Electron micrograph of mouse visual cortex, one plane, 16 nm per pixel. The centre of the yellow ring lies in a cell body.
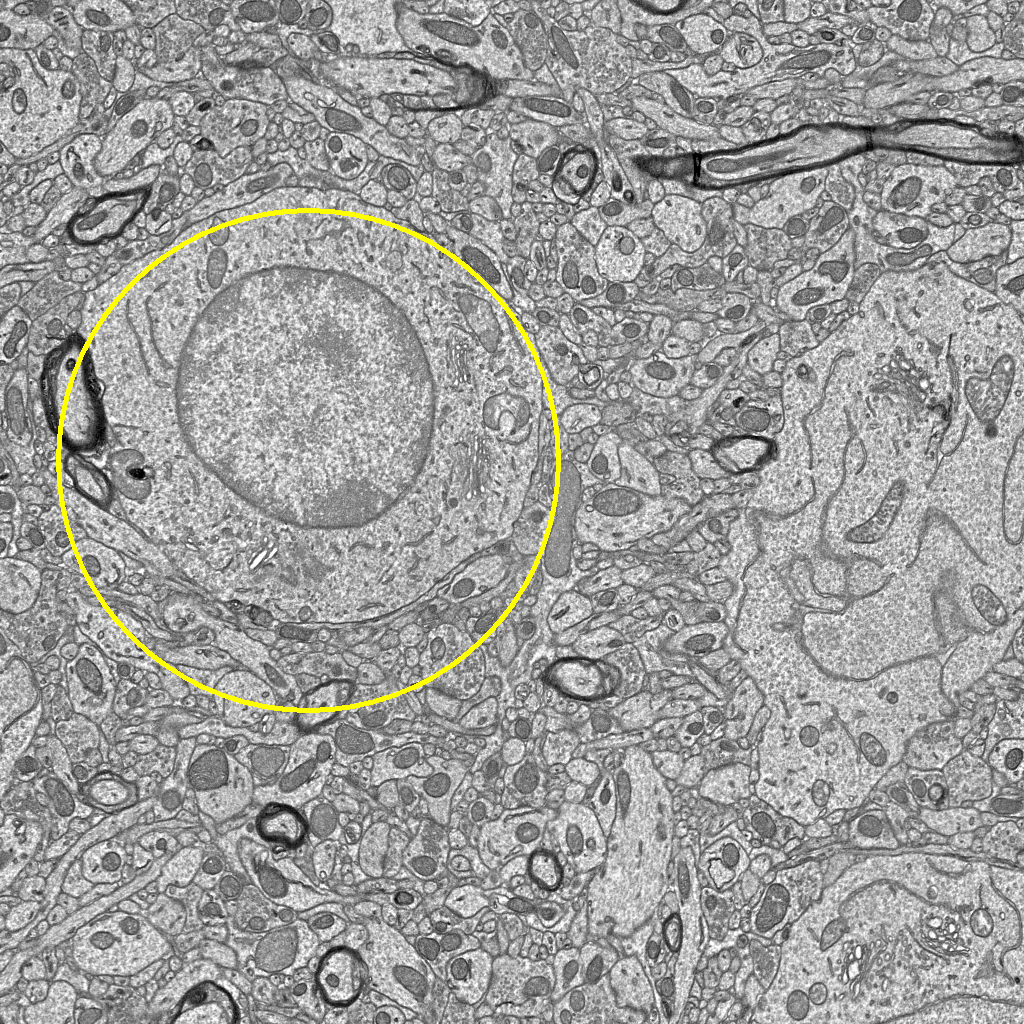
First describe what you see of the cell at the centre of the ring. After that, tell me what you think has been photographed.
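A round nucleus lies entirely within the picture, bounded by a smooth envelope without deep folds. Against the envelope at the lower edge of the nucleus lies a darker patch of chromatin. To the right of the nucleus, the cytoplasm holds stacks of parallel Golgi cisternae. The cell is an oligodendrocyte.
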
